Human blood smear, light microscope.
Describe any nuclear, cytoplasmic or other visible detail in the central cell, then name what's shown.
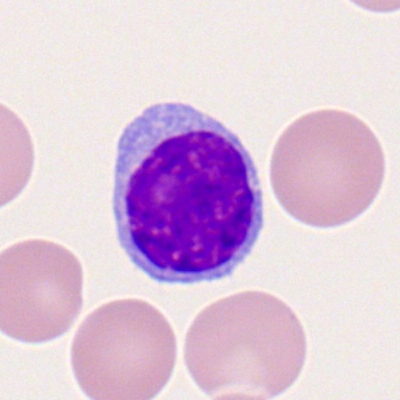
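Most of this cell is nucleus, and the chromatin in it is dark purple and coarsely clumped. Around it, the cytoplasm has no distinct granules, and I can't see any vacuoles either. What you're looking at is a lymphocyte.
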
